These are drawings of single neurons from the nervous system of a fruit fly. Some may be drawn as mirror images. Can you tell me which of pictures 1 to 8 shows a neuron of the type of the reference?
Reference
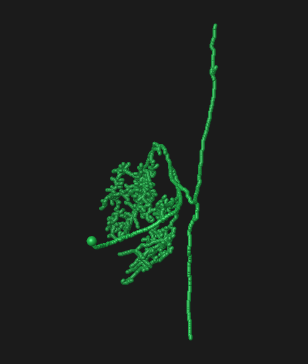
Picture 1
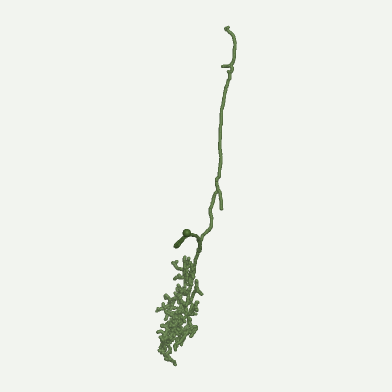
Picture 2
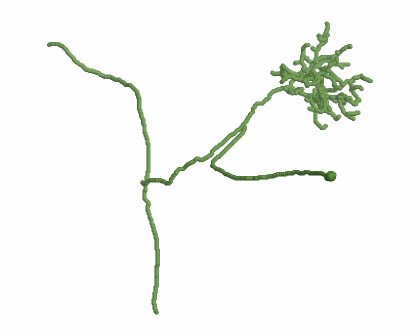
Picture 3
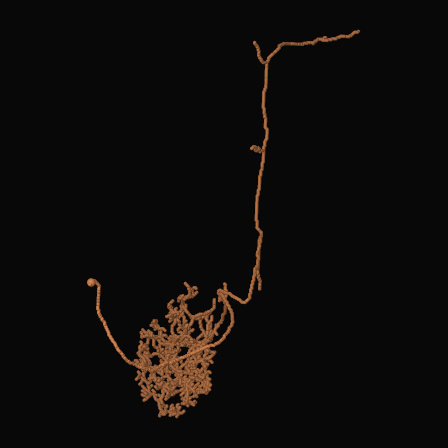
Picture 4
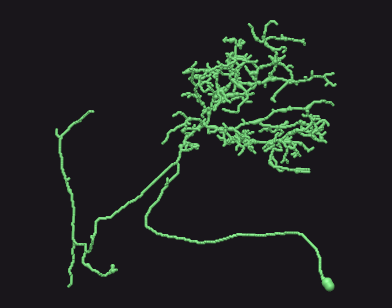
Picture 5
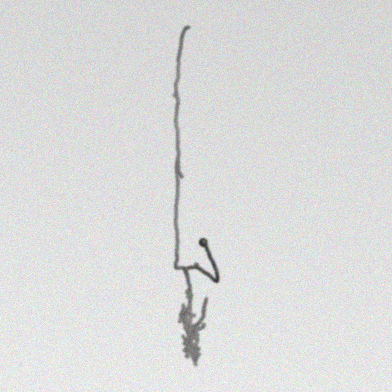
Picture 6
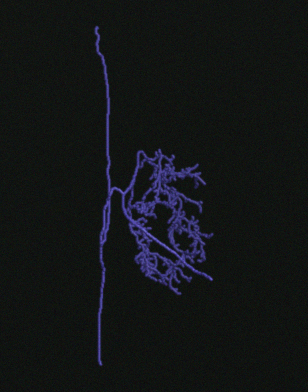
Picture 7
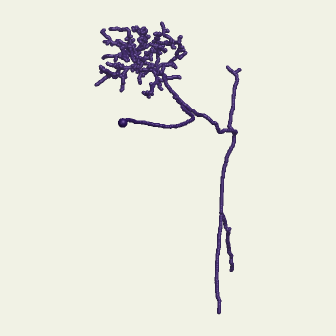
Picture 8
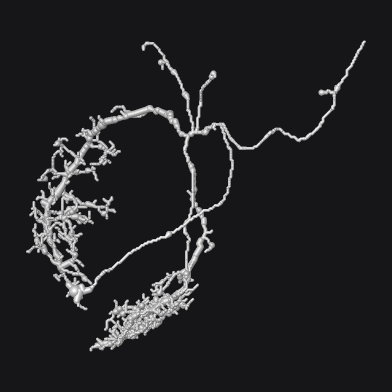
Picture 6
